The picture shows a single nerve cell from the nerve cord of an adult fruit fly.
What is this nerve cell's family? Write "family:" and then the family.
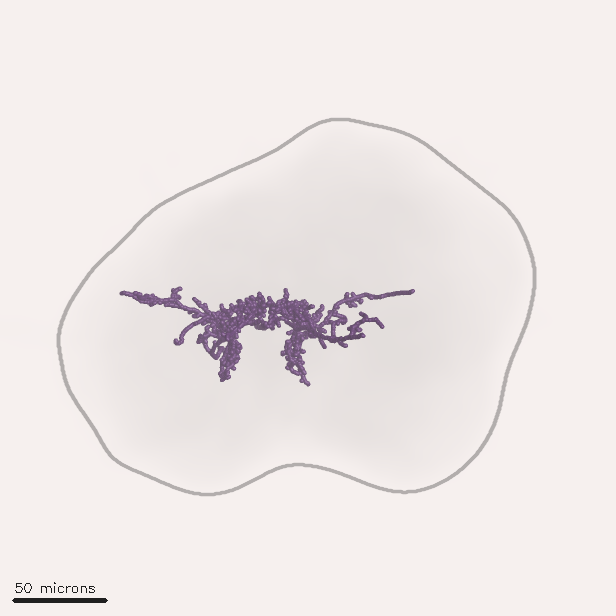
family: hemilineage 08B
